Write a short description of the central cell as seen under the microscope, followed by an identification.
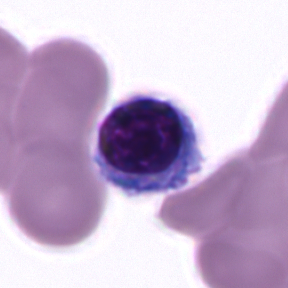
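Densely clumped, dark purple chromatin is the first feature to note. The cytoplasm forms a scant blue-stained rim, widest along the lower right side of the cell. At the lower right its outer edge is ragged, with small projections. The cell is a plasma cell.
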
